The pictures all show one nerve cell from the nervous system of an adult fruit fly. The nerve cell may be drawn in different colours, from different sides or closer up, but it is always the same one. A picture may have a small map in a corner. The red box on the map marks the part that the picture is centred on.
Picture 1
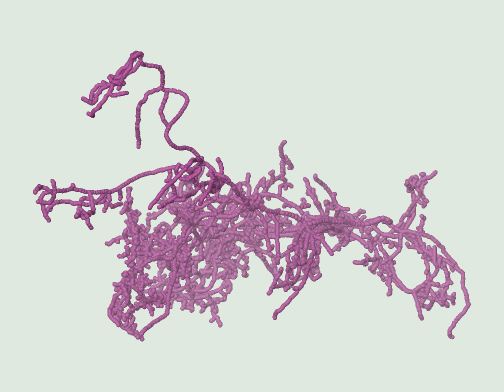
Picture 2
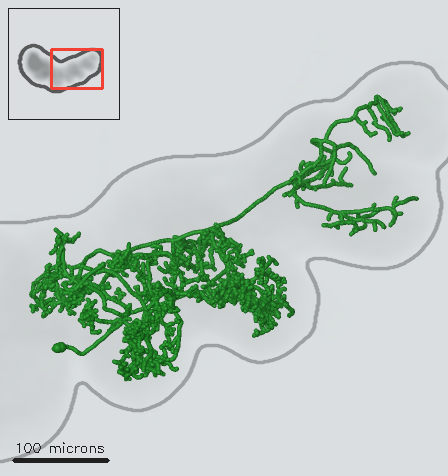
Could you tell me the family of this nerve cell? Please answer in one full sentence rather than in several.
Within family hemilineage 07B is found this nerve cell.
